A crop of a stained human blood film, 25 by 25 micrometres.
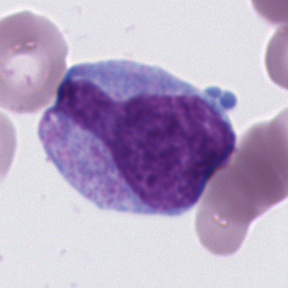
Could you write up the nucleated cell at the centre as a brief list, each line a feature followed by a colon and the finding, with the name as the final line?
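Nucleus: irregular, a narrower lobe reaching toward the upper left
Cytoplasm width: widest band on the lower-left side
Cytoplasm colour: pale greyish blue
Granules: fine, lilac, scattered through the cytoplasm
Name: atypical promyelocyte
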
